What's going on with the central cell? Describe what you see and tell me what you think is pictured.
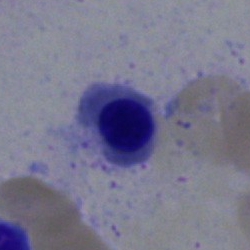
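Position first: the nucleus sits off-centre, toward the right side of the cell. Chromatin next: dense, very dark purple throughout. Then the cytoplasm, which is blue and widest on the upper-left side of the nucleus. The cell is an erythroblast.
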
